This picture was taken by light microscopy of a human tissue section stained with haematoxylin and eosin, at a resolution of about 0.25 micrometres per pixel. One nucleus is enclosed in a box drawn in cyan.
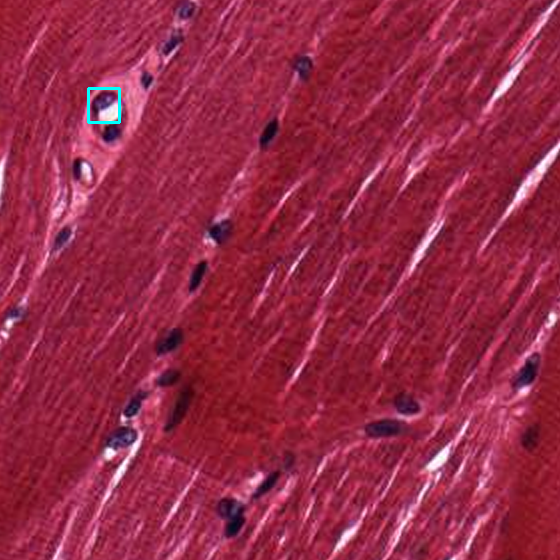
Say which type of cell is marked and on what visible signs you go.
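The marked nucleus belongs to an endothelial cell. It lies inside a narrow pale pink strip that runs diagonally between the dense, darker red, finely streaked muscle fibres. Other small dark nuclei sit in a line along the same pale strip, one just below it and several above and to the right.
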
